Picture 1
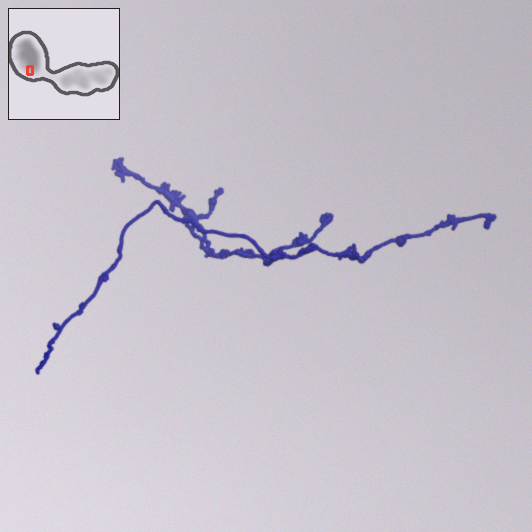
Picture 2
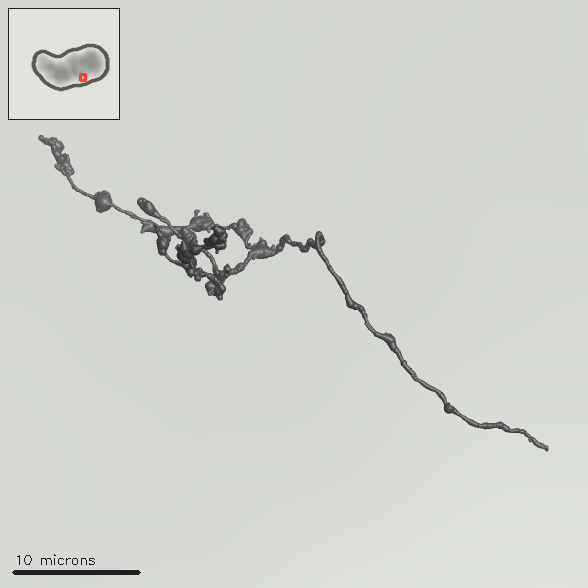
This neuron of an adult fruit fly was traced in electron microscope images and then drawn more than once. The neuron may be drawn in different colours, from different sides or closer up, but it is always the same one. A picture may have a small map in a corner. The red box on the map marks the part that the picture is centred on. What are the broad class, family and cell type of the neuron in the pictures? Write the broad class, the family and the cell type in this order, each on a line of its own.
sensory neuron entering the brain
class mechanosensory
BM_vOcci_vPoOr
